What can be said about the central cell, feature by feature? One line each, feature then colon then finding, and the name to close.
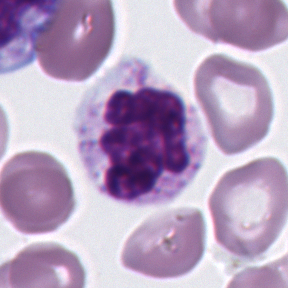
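Outline: roughly round
Cytoplasm: moderate pale lilac rim around the nucleus
Granules: fine, scattered, violet
Chromatin: dense, dark purple
Answer: segmented neutrophil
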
